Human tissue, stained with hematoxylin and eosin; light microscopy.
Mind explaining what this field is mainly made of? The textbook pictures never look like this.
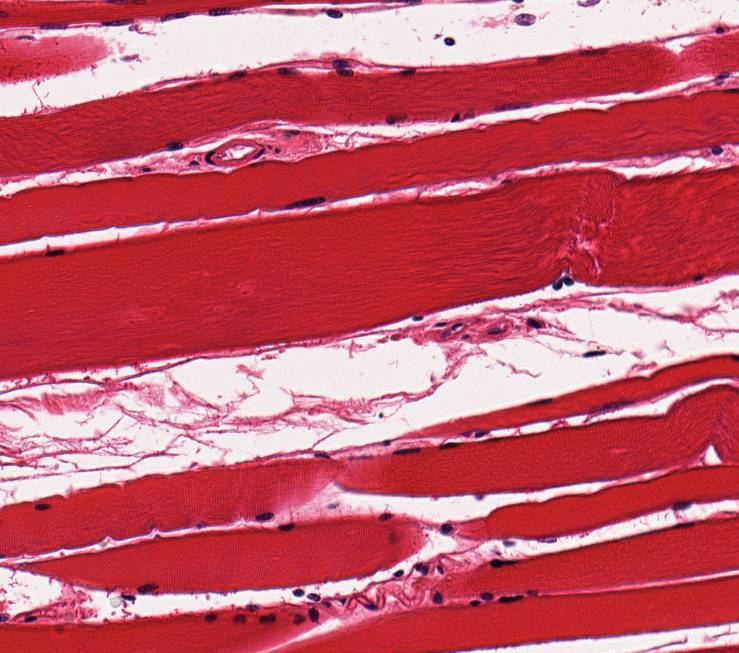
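Tissue: skeletal muscle. Long parallel fibres span the whole field, rising gently from lower left to upper right. Nuclei flattened, at fibre edges. Cytoplasm deep, even red with eosin.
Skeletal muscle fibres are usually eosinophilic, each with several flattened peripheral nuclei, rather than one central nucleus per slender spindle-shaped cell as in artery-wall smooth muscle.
Wide band of loose, wispy connective tissue with scattered nuclei between fibres at left centre.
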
